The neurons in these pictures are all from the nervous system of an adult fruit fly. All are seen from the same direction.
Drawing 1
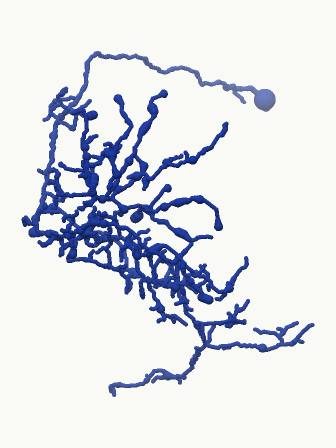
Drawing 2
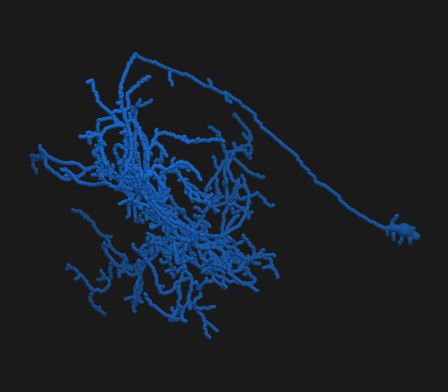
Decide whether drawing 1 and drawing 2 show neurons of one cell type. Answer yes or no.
yes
